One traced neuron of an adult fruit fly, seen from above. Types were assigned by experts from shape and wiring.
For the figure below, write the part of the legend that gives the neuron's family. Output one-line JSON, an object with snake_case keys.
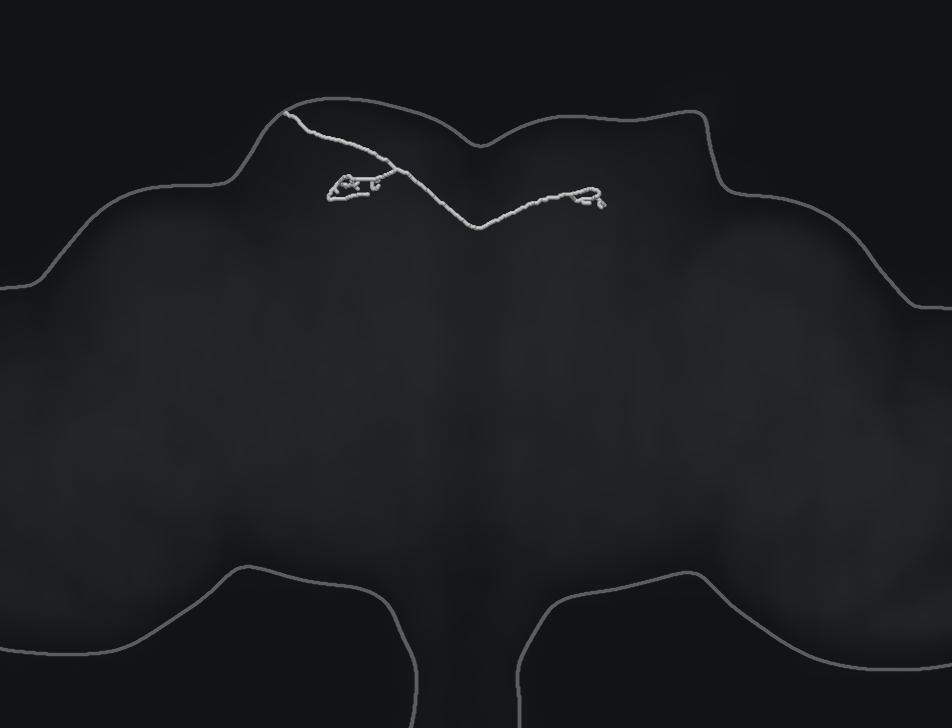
{"family": "class olfactory"}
